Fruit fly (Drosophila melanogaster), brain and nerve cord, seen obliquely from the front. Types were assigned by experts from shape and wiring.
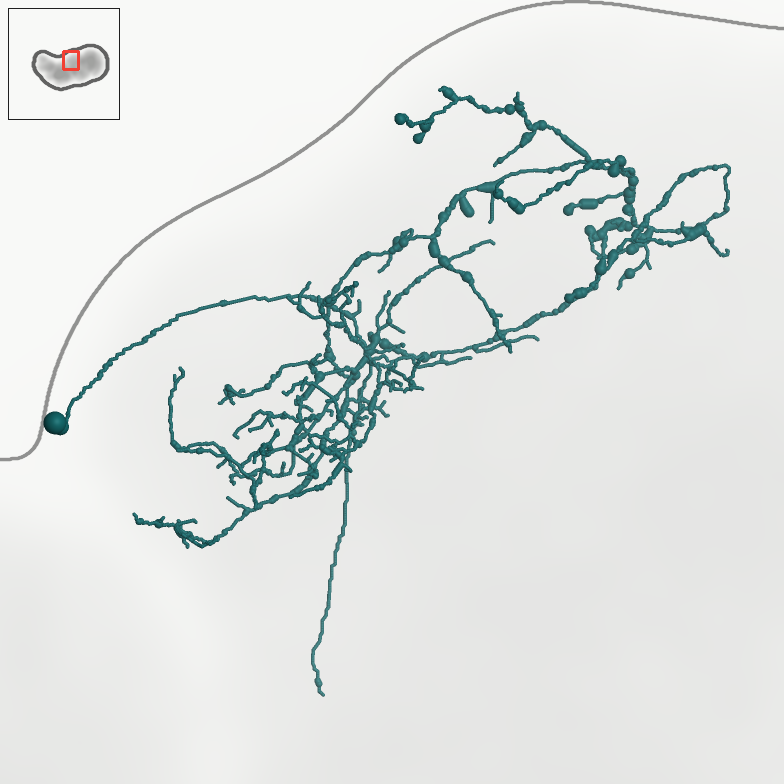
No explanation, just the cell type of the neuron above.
LHPV6f5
